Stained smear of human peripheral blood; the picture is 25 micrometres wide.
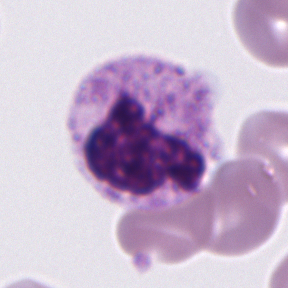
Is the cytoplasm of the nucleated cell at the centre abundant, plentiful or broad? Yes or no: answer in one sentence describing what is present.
Yes, around the nucleus lies a broad area of cytoplasm.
